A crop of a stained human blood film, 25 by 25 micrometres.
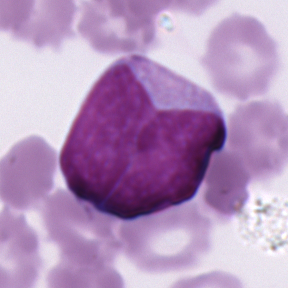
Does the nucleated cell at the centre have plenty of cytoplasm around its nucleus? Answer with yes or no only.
No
